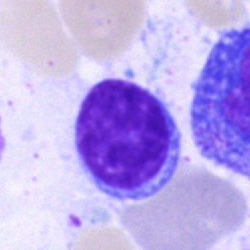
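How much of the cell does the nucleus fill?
Most of it; the narrow rim of blue cytoplasm is widest at the lower right.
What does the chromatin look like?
Dark purple and clumped, with paler patches between the clumps.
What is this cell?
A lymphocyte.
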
